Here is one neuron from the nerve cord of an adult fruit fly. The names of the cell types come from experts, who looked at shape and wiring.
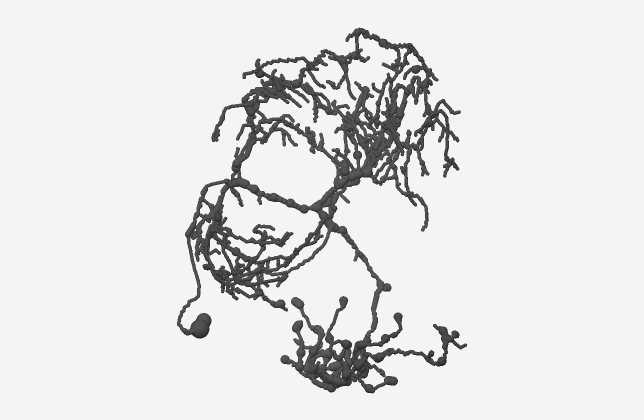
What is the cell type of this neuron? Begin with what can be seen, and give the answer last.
In this view it is taller than it is wide. It is a nerve-cord intrinsic neuron. Its cell type is IN19B068.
